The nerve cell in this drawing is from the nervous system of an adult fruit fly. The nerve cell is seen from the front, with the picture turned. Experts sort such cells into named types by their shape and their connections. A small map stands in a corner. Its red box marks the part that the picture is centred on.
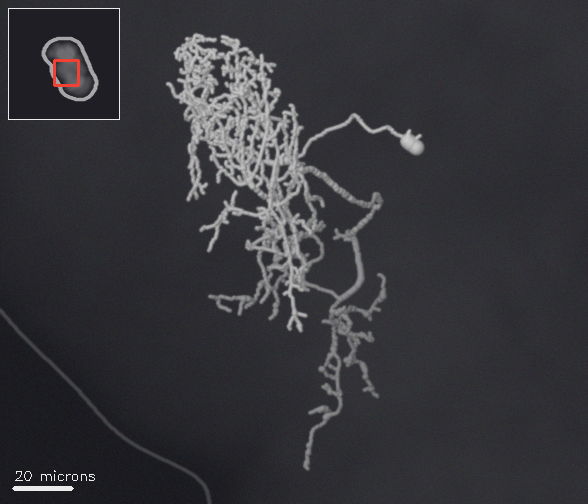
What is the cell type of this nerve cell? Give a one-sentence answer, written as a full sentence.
The cell type of this nerve cell is AOTU024.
